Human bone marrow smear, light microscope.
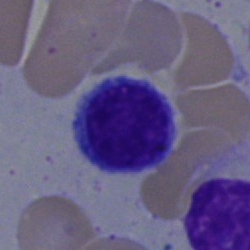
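Lymphocyte in a stained human bone marrow smear, the cell in the middle. This round cell is nearly filled by its nucleus, leaving little or no cytoplasm in view. The chromatin is dense, dark and clumped, and no nucleolus can be seen within the nucleus.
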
